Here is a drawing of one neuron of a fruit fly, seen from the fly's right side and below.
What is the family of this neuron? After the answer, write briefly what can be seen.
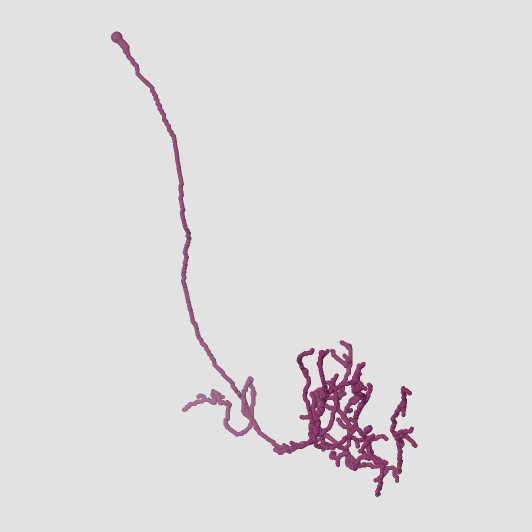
The family is hemilineage 23B. This is a nerve-cord intrinsic neuron. Its cell body lies at the upper left of the picture. The picture shows dozens of branch ends.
